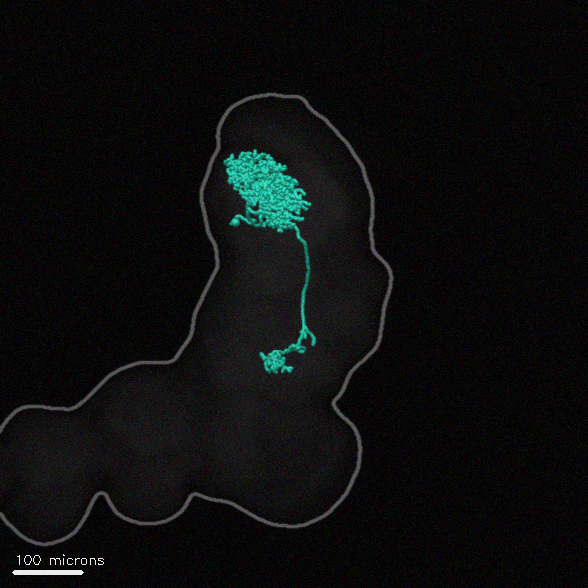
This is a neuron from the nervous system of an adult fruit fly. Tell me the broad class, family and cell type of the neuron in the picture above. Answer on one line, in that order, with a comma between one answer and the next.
visual projection neuron, Nod, Nod5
